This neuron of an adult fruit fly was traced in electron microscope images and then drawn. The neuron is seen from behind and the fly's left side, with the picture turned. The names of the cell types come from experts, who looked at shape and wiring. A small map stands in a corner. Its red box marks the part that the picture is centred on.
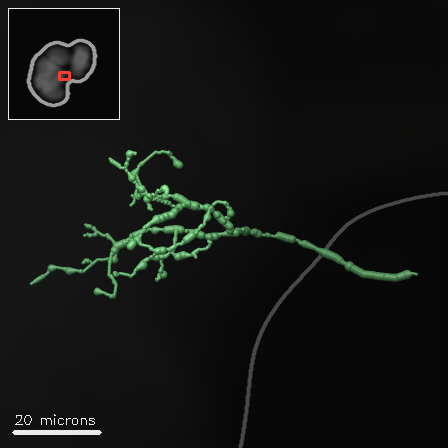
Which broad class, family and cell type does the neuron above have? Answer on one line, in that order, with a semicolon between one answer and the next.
sensory neuron entering the brain; class mechanosensory; BM_Vib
